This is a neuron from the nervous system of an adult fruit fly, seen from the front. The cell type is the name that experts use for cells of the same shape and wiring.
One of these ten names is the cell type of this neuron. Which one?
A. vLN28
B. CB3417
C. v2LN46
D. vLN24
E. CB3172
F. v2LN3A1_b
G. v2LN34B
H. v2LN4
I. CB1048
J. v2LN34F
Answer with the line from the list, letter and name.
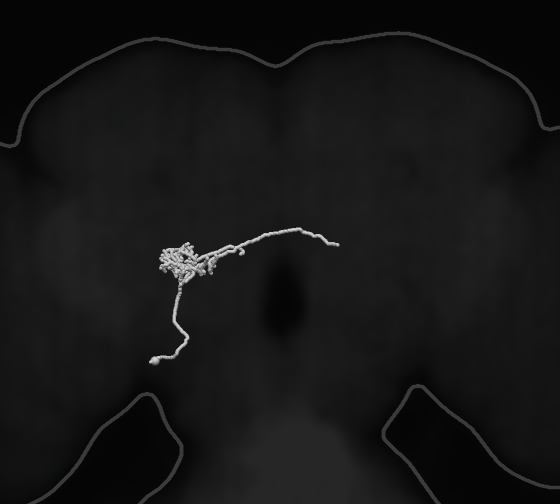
C. v2LN46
